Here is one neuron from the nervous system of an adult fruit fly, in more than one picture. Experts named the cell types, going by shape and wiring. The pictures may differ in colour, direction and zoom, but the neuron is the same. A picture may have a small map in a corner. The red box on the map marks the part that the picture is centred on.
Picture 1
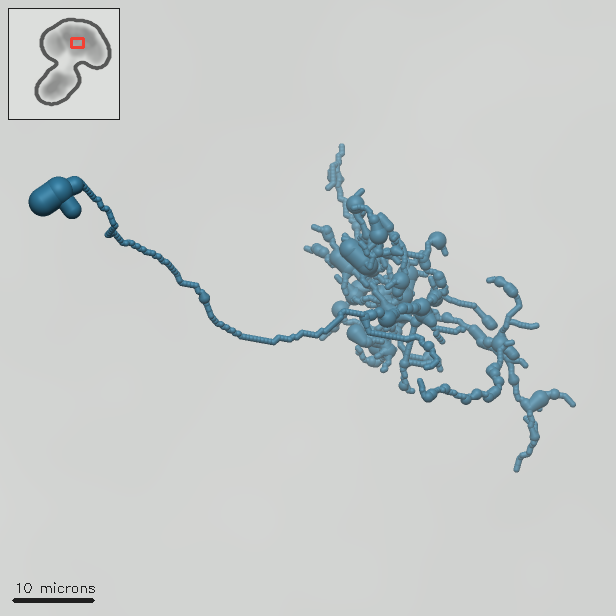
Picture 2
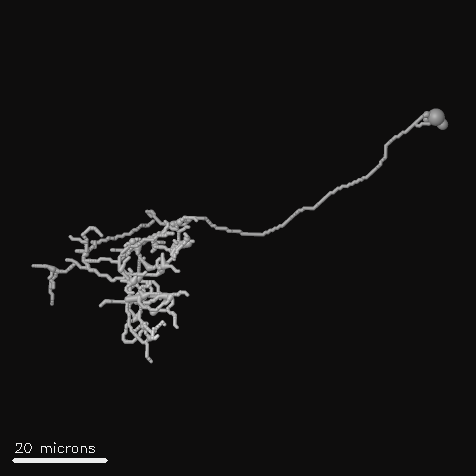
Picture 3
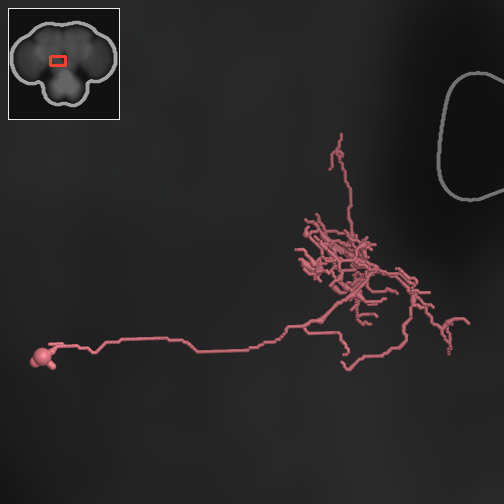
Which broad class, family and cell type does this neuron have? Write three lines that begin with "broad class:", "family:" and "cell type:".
broad class: central-brain intrinsic neuron
family: hemilineage TRdl_a
cell type: PRW021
